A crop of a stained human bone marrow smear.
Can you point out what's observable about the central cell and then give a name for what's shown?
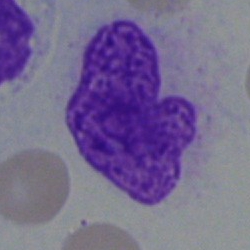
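Nucleus: deep notch cut into upper right side. Chromatin clumped into darker patches, paler gaps between. No distinct nucleolus. Image slightly blurred; fine nuclear detail softened. Name: monocyte.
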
